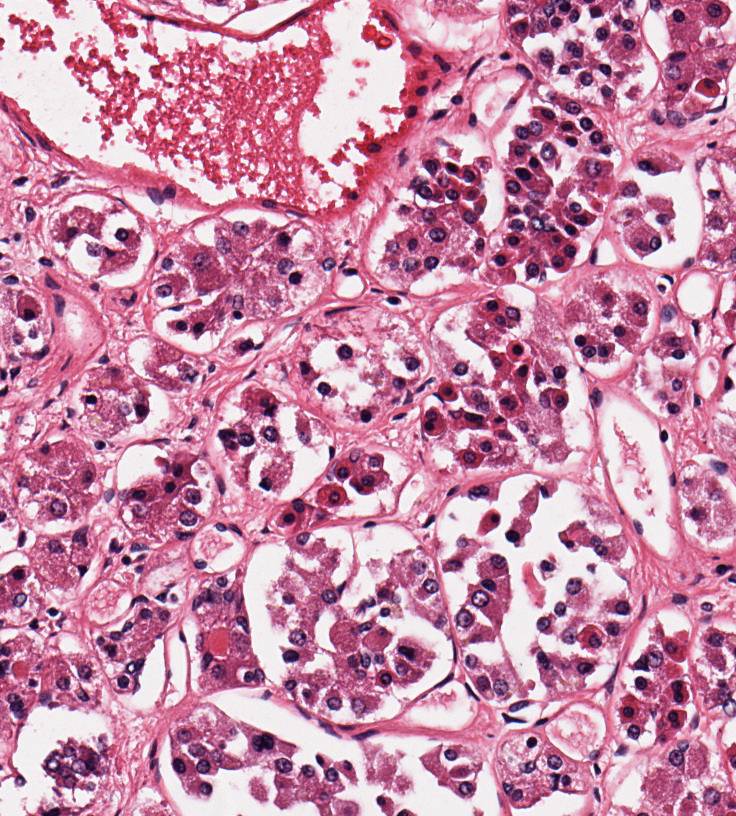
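Pituitary. Throughout the field, cells are arranged in rounded nests divided by thin septa. The cells in the nests have abundant, granular, pink-purple cytoplasm. Nuclei are mostly round; some contain a visible nucleolus. Scattered cells with dense deep-red cytoplasm stand out among paler cells in the nests.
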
